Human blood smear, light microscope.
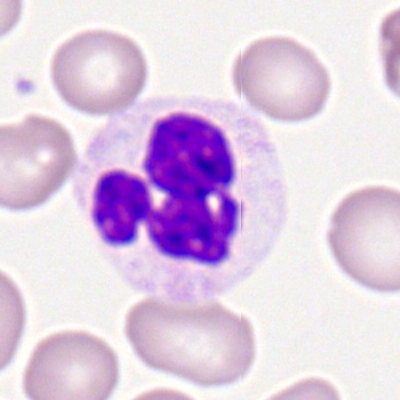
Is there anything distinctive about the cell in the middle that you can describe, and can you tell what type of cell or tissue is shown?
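A smooth, roughly round outline bounds the cell. The nucleus is split into three lobes, and no nucleoli can be seen within it. Fine, faint lilac granules lie scattered through the cytoplasm. The cell is a segmented neutrophil.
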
